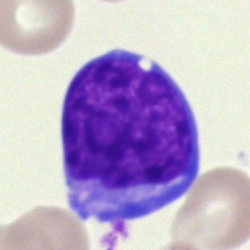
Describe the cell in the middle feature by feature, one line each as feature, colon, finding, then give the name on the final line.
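Cytoplasm: a narrow band, found mainly at the lower pole
Granules: none seen
Clear spot: small and round, at the top edge
Nearby: a small purple fragment just below the lower edge
Cell: blast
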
